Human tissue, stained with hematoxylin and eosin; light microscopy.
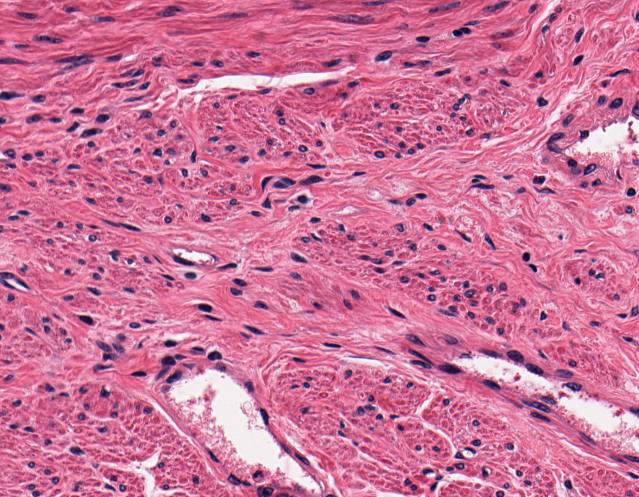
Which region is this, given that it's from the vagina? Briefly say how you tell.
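This field is smooth muscle, in bundles separated by bands of pink fibrous connective tissue.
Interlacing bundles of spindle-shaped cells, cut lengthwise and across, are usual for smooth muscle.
Along the top edge the fibres run horizontally with parallel elongated nuclei; in the central and lower parts many bundles are cut across, with small round nuclei in polygonal cell profiles. The cytoplasm of the muscle cells is uniformly eosinophilic pink.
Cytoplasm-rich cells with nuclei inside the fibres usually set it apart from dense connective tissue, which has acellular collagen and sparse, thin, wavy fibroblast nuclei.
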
